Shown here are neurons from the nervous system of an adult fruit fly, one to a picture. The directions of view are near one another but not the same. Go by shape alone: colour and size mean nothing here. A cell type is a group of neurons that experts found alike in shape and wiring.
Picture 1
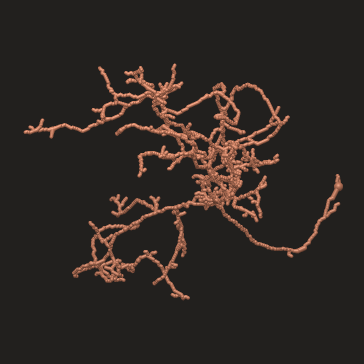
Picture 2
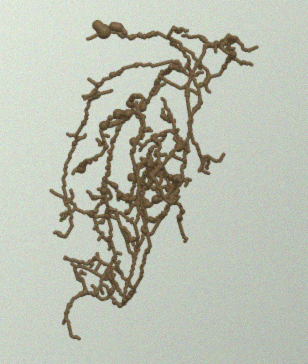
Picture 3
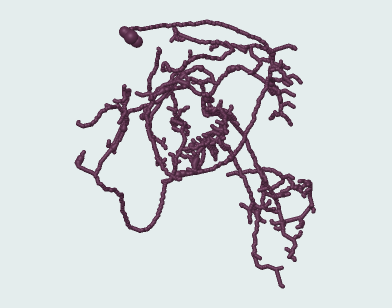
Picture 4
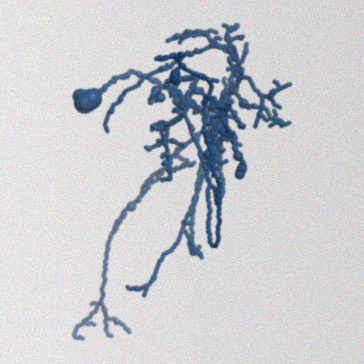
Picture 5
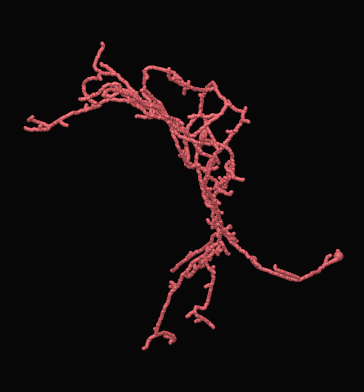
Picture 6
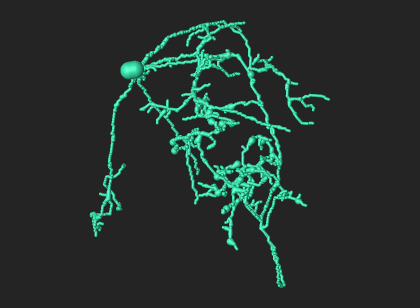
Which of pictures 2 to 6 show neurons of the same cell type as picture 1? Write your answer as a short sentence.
Picture 5 is of the same cell type.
